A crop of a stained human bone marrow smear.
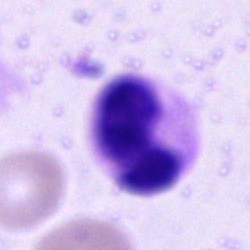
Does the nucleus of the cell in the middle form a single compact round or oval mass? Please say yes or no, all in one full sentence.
No, instead of a compact mass, the nucleus forms a curved band without separate lobes.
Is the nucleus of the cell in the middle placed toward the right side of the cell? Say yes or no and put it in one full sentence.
No, the nucleus of this cell lies toward the left instead.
